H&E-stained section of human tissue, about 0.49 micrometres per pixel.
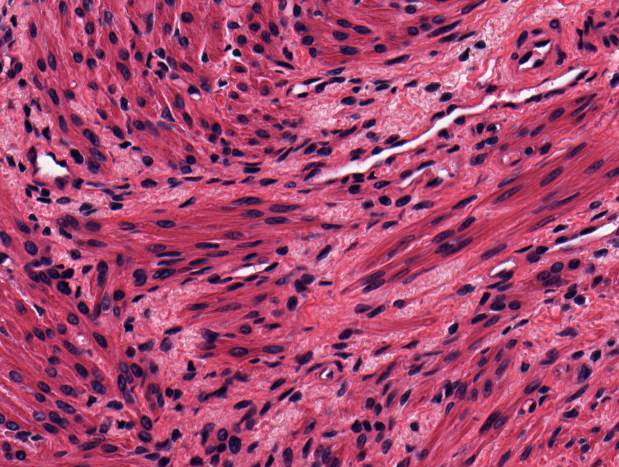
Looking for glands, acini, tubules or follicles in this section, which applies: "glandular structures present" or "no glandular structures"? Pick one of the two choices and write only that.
No glandular structures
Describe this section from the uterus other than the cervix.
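Bundles of spindle cells occupy the entire field, running in different directions and crossing one another. The cells have elongated nuclei and pink, fibrillar cytoplasm. Nuclei are dark purple and fairly uniform in size throughout the field. Between the bundles are pale, loosely textured pink areas with fewer nuclei, most noticeable centrally.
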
